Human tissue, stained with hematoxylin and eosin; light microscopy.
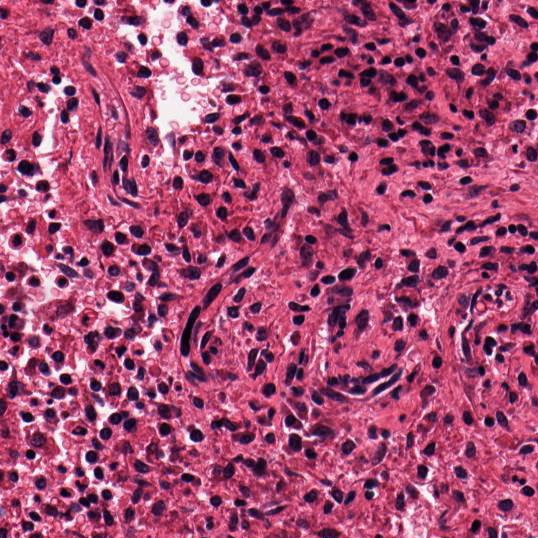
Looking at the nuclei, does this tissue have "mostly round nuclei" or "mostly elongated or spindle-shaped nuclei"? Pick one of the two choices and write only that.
Mostly round nuclei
